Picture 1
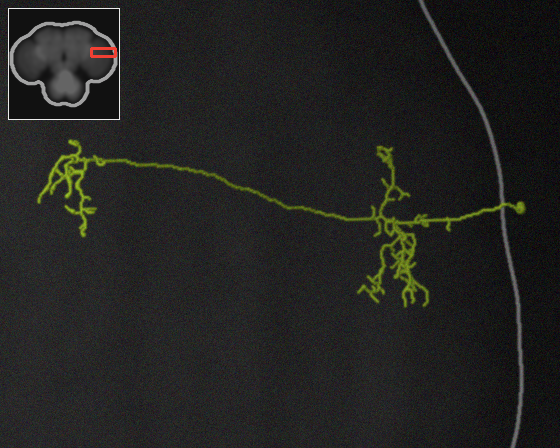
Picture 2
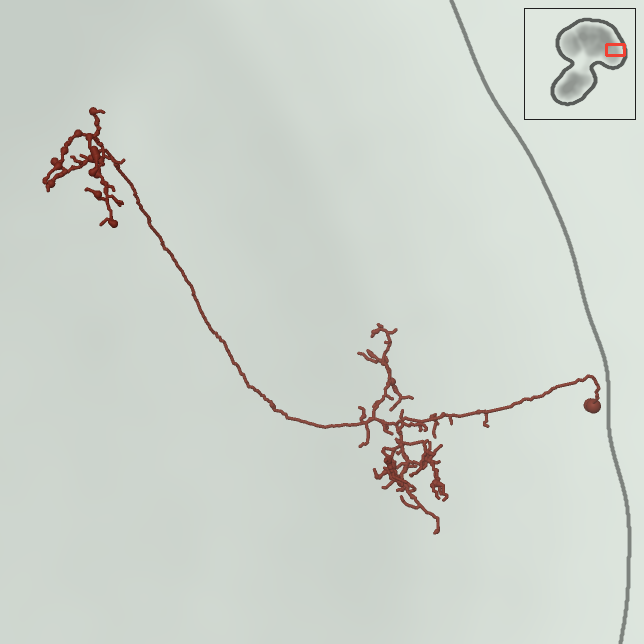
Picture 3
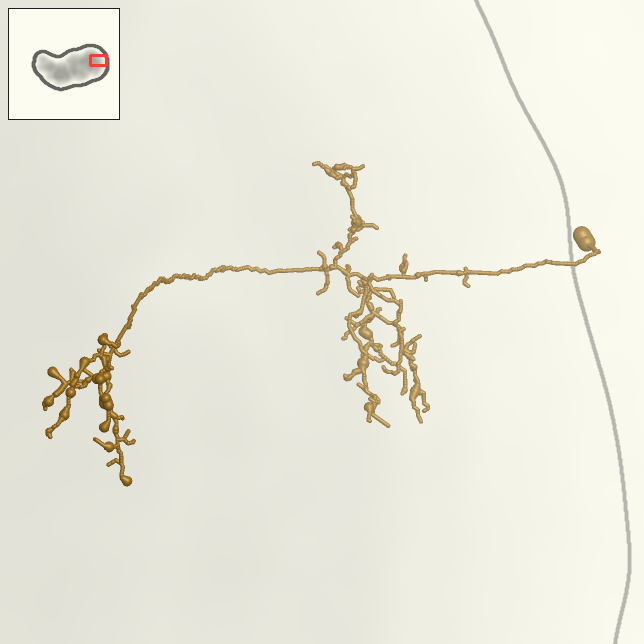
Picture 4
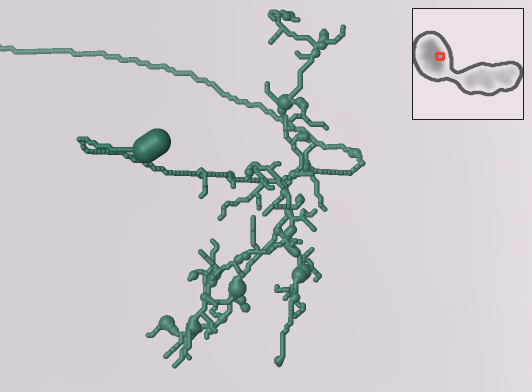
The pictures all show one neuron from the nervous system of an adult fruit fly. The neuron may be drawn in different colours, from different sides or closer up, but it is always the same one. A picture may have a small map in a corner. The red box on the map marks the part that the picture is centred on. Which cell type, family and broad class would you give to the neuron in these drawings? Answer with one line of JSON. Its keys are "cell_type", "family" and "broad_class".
{"cell_type": "Tm35", "family": "Tm", "broad_class": "optic-lobe intrinsic neuron"}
